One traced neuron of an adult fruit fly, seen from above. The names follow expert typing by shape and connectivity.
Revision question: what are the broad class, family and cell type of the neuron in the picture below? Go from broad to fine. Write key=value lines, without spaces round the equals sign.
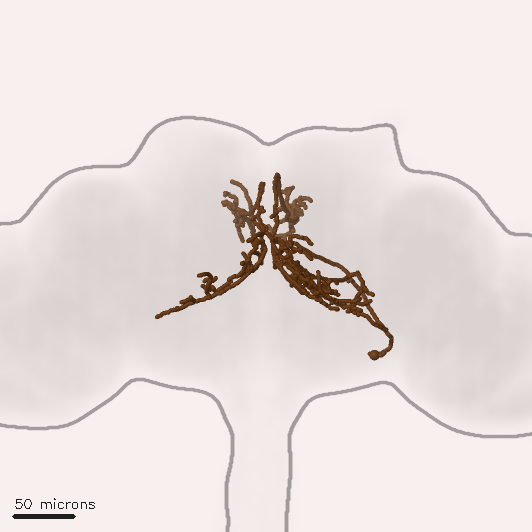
broad_class=central-brain intrinsic neuron
family=hemilineage SMPpv2_dorsal
cell_type=SMP582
